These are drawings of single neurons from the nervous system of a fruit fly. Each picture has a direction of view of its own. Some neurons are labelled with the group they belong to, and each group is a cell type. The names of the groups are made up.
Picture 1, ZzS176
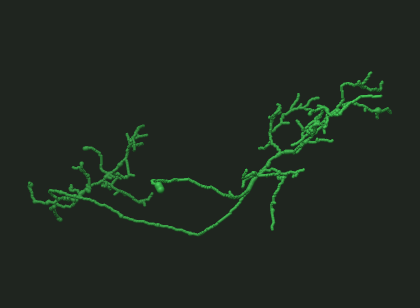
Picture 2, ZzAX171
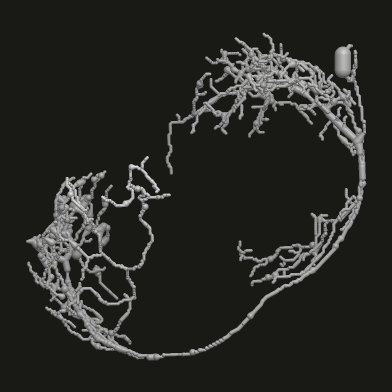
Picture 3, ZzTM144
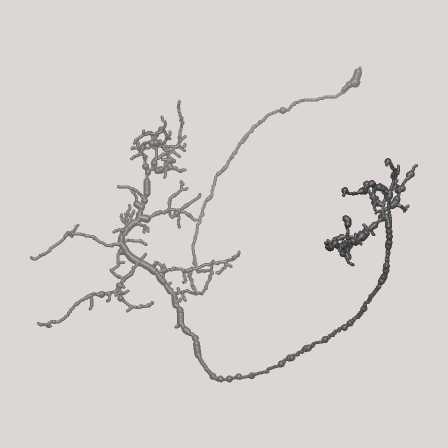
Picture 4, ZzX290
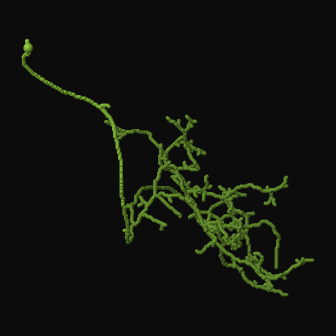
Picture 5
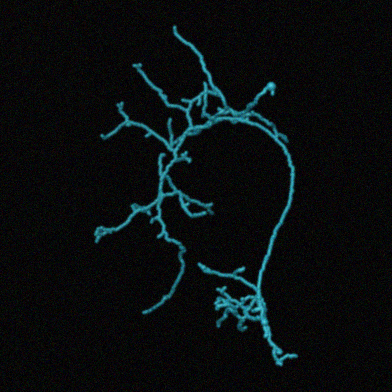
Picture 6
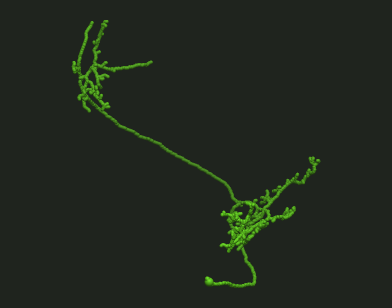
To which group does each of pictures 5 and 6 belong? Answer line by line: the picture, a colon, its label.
5: ZzS176
6: ZzTM144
